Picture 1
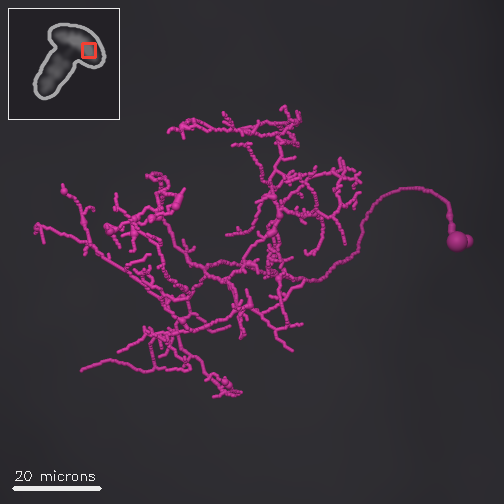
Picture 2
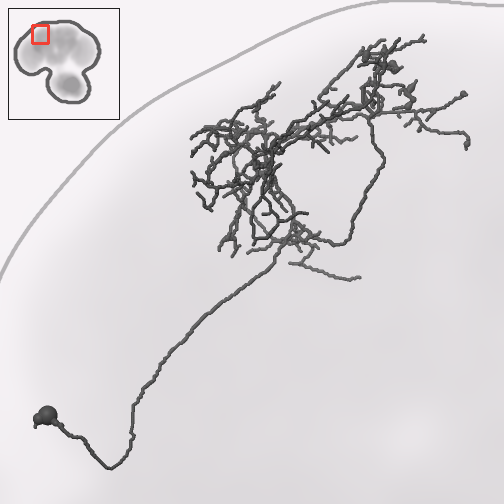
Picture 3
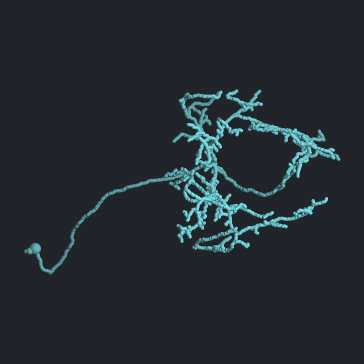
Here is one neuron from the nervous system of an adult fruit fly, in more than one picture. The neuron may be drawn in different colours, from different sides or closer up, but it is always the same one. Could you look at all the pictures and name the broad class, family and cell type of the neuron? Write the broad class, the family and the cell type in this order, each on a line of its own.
central-brain intrinsic neuron
hemilineage SLPal3_and_SLPal4_dorsal
CB4123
